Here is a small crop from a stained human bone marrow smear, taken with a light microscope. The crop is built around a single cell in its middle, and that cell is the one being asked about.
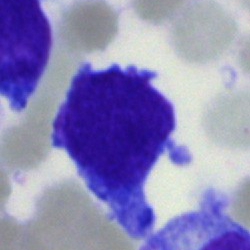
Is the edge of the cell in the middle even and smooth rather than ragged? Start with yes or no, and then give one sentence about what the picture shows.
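No. The upper border of the cell is bumpy, with several small knob-like projections.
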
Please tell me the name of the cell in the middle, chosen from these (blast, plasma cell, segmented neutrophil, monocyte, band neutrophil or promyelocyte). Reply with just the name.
blast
